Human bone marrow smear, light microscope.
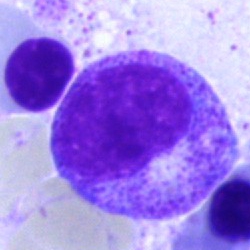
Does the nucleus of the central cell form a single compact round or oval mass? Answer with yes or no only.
Yes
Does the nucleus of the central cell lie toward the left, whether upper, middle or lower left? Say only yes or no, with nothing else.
Yes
